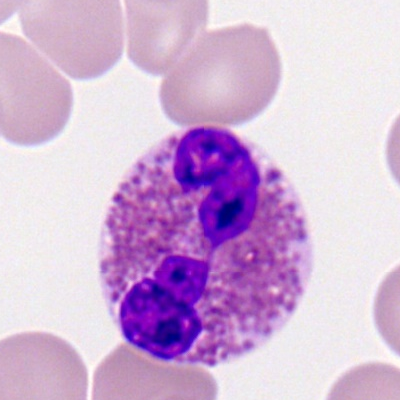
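Eosinophil, central cell. Its nucleus has more than two lobes, chained from top to bottom of the cell. Abundant cytoplasm fills most of the cell around it, packed with many round pinkish-red granules that do not hide the outline of the lobes.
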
